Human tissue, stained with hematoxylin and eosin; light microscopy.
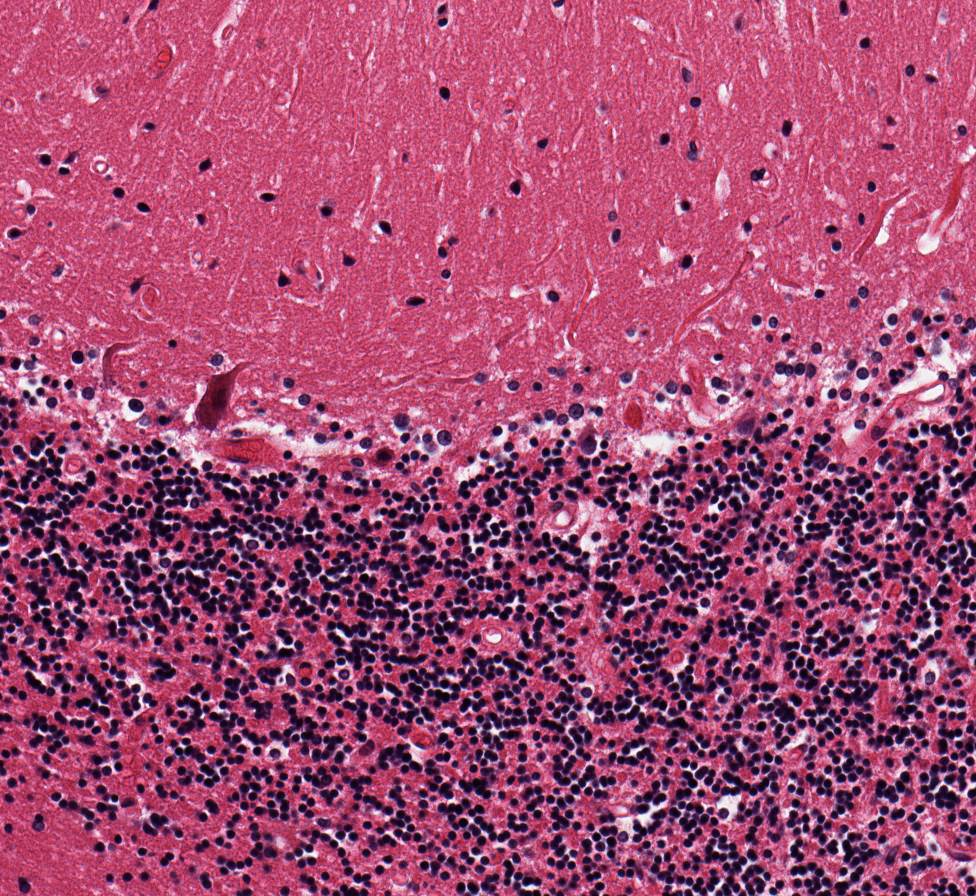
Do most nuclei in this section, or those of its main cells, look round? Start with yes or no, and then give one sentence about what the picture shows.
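Yes. The lower layer is crowded with small, round, darkly staining nuclei that have very little visible cytoplasm.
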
